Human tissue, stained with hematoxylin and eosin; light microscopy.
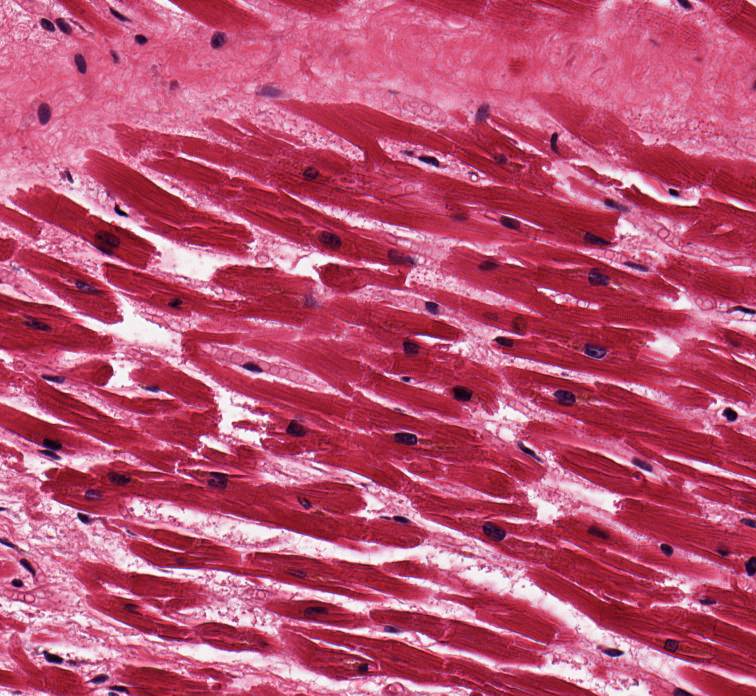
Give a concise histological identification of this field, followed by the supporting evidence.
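The field mainly shows myocardium. Across most of it, cardiac muscle fibres run in parallel, slanting from the upper left toward the lower right. What decides it is that many fibres branch and join their neighbours, and that the oval, dark purple nuclei lie in the centre of the fibres.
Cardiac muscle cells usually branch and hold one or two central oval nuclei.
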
